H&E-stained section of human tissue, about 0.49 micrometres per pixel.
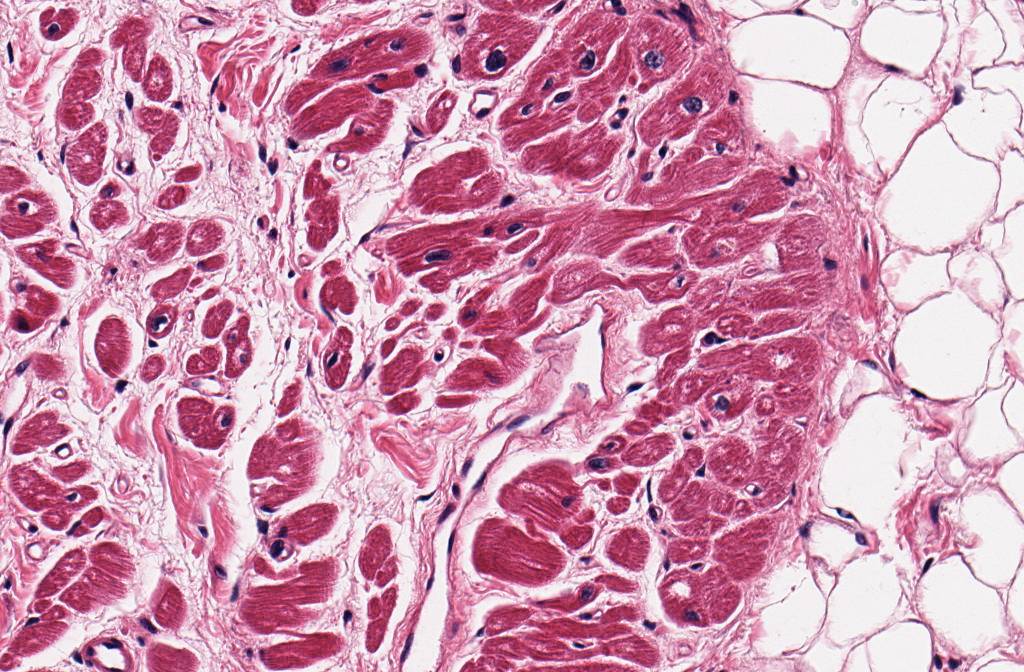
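Atrial appendage of the heart, stained with haematoxylin and eosin. Muscle fibres are cut in mixed planes: many rounded cross-sectional profiles on the left, longer oblique profiles in the centre. Each cardiac muscle cell has a single, centrally placed nucleus, and the fibre cytoplasm stains a deep red-pink with eosin. In several cross-cut fibres on the left, a pale clear zone surrounds the central nucleus.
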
